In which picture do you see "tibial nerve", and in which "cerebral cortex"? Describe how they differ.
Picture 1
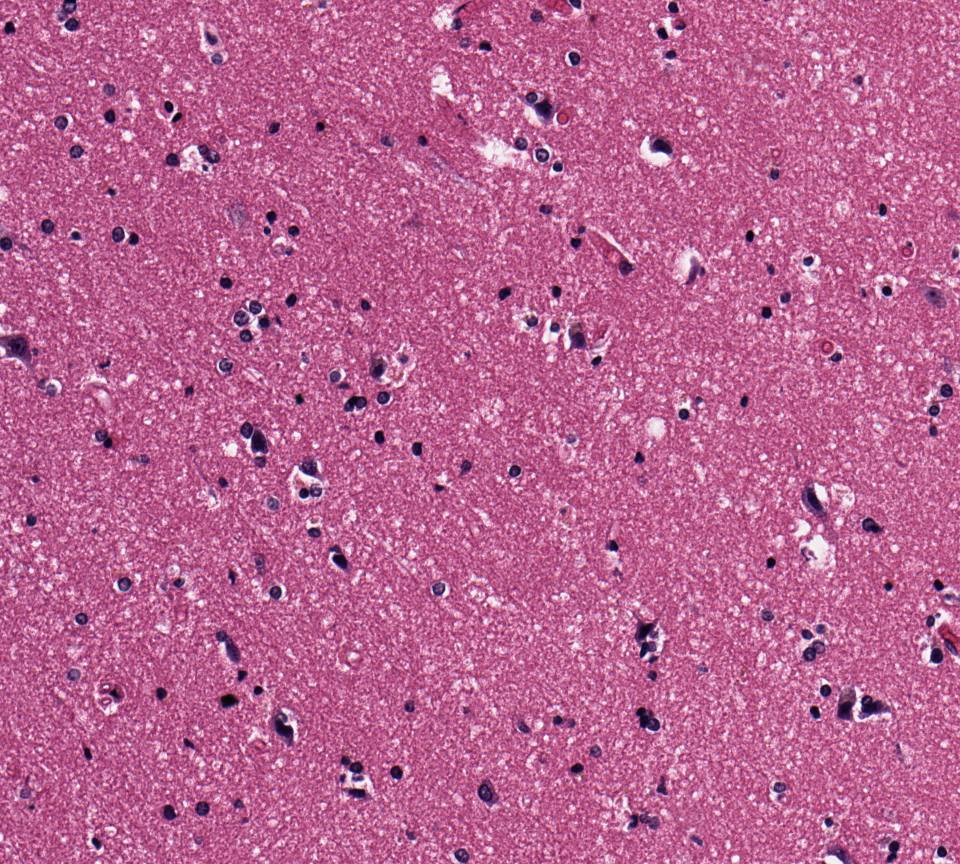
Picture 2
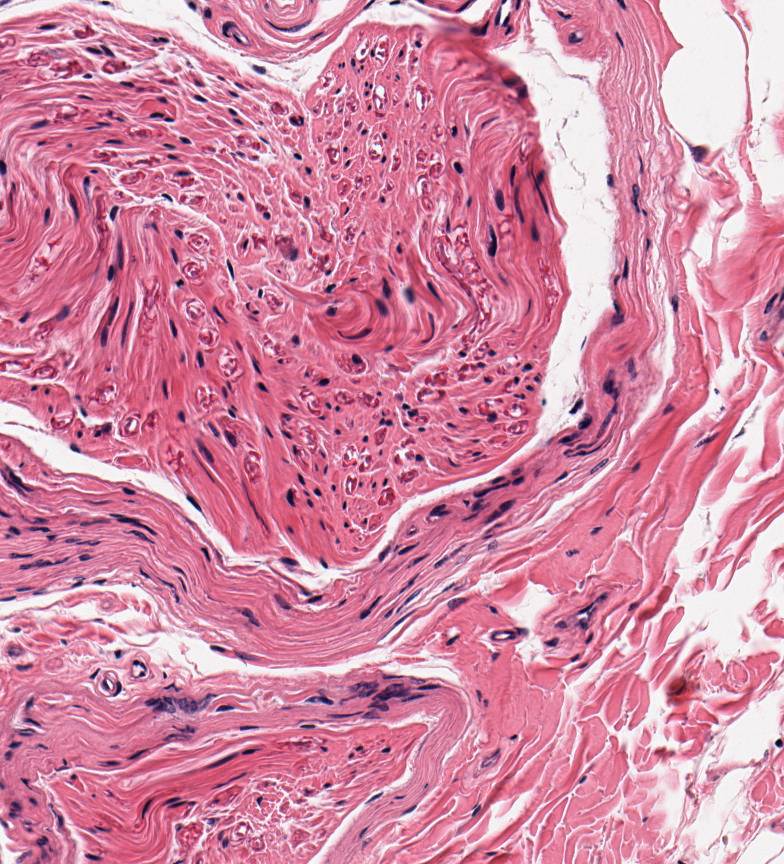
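So: picture 1 is cerebral cortex, picture 2 tibial nerve. The first is finely granular pink neuropil throughout, unlayered, without fascicles, and made spongy by many tiny clear vacuoles. Small, round, dark glial nuclei lie singly across it, and scattered neurons look shrunken, angular and dark, as at lower right.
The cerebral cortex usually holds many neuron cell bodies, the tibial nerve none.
In the second, fibres curve wavily within bundles among elongated dark nuclei, and the large upper-centre bundle holds many small round profiles, each ringed by a clear halo.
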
